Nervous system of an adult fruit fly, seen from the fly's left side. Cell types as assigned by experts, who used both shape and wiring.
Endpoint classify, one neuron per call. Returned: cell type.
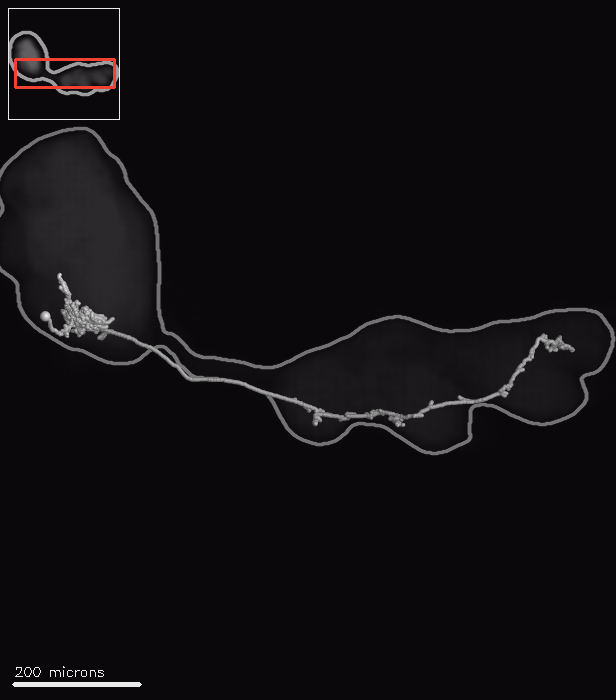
DNg20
